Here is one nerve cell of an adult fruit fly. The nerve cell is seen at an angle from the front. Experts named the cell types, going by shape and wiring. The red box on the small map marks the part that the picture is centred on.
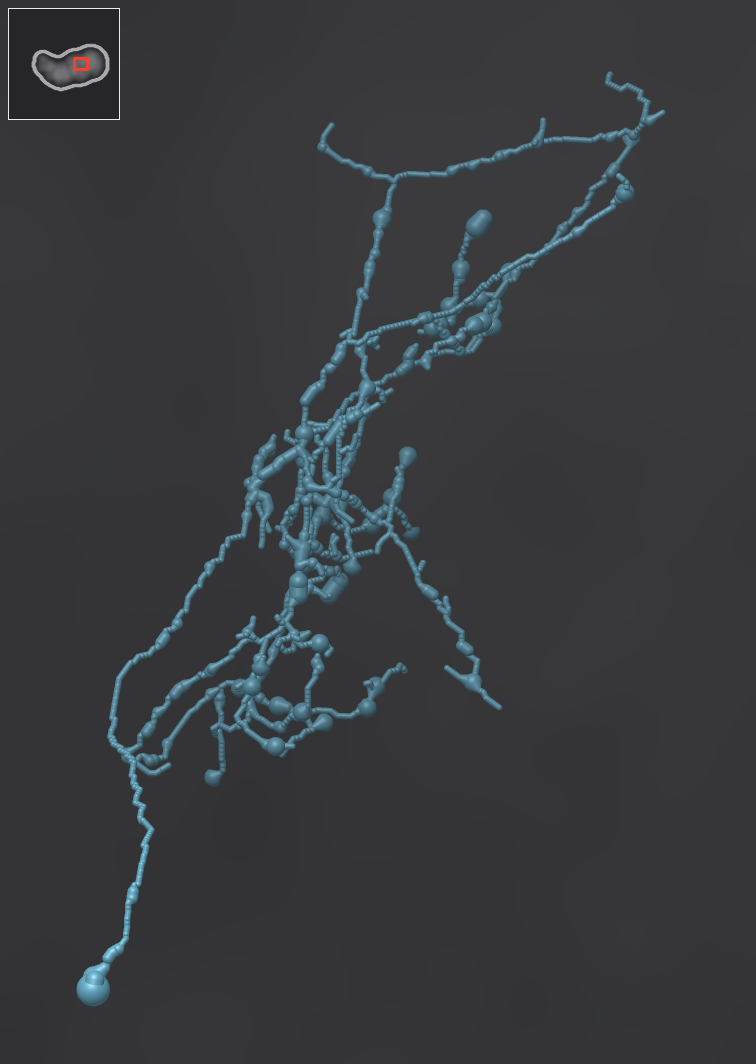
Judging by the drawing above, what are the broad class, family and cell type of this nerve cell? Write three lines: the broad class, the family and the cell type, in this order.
central-brain intrinsic neuron
hemilineage EBa1
CB1128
